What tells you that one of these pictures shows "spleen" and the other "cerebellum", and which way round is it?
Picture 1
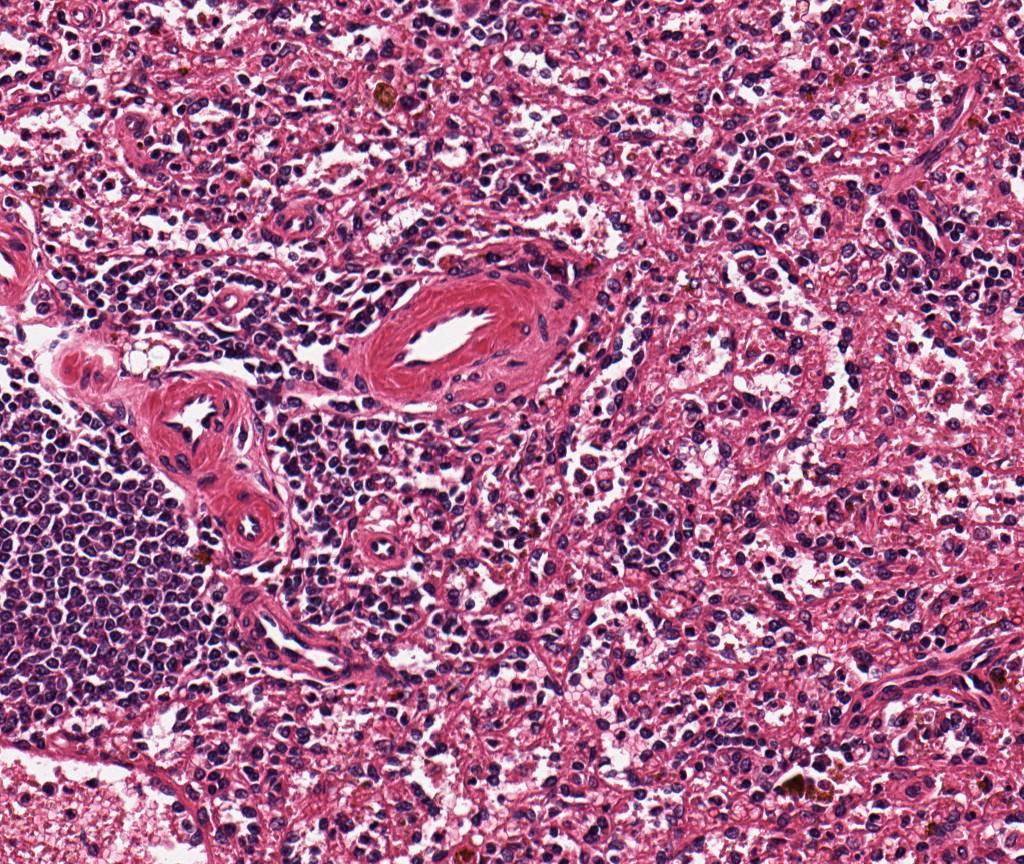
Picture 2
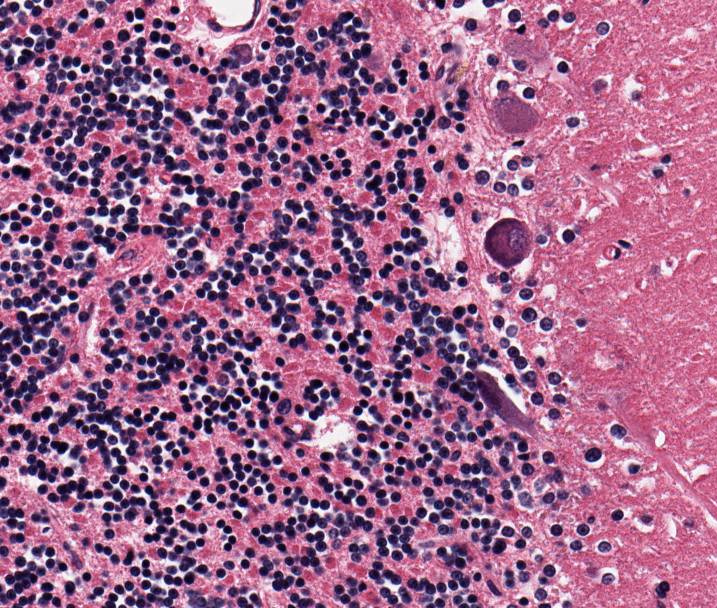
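Oh, picture 1's the spleen and picture 2's the cerebellum. In the spleen, a dense, compact sheet of small dark round lymphocytes takes up the left middle and lower left; their nuclei are round, dark and evenly stained, with very little cytoplasm. Down in the lower left corner there's also a patch of loosely packed pale red cells. The rest is looser and more mixed, and the right half is a meshwork crossed by many small open channels, lined by elongated cells and holding pale pink red cells. In the cerebellum, the left part is crowded with small, round, darkly stained granule cell nuclei with scant cytoplasm. The right part, though, is finely fibrillary pink neuropil with only a sparse scatter of small nuclei. No epithelium or glands show up anywhere in that field.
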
